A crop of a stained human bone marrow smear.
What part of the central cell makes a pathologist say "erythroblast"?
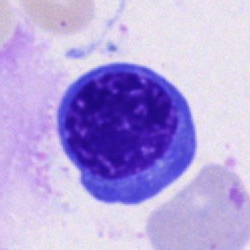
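You know this central cell is an erythroblast, so let's go through what fits and what doesn't. Look first at the chromatin: it is dark purple and coarsely clumped, with small paler gaps between the clumps.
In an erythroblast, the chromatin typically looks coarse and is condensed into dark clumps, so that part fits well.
Those paler gaps matter too, because they mean this nucleus is not uniform and structureless.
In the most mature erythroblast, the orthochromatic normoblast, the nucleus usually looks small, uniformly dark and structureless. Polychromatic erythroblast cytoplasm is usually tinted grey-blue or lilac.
Here the cytoplasm is a deep blue instead, so it doesn't go with that stage. Finally, the cell is roughly round with a smooth edge, and its rim of cytoplasm is widest on the lower right side.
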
